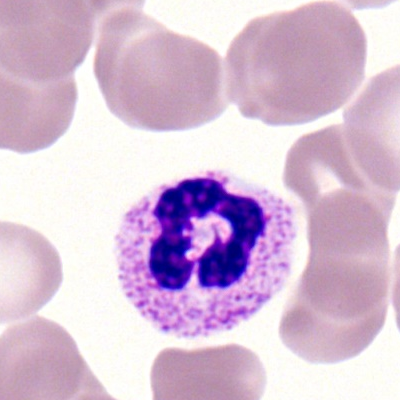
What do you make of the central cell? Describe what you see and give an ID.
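See how smooth and round the outline is. The nuclear lobes curve around a pale central area, making a rough ring, and no nucleoli are visible. Fine pink-violet granules are scattered throughout the cytoplasm. You are looking at a segmented neutrophil.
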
